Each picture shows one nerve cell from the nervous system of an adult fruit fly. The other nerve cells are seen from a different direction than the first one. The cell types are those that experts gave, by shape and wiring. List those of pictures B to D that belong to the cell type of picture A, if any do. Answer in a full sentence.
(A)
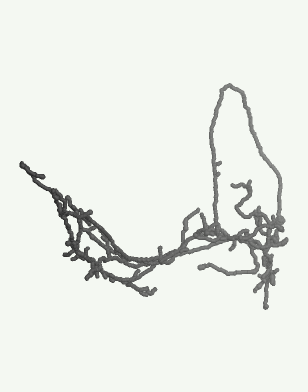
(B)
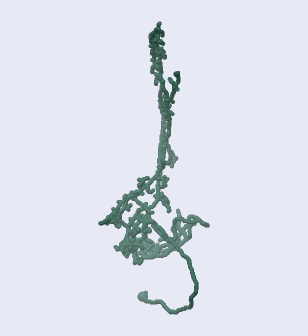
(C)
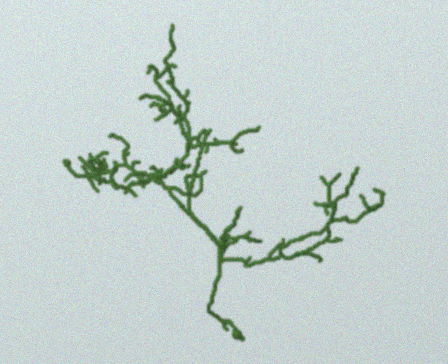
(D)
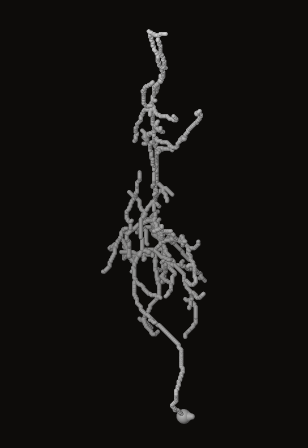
None of them is of the same cell type.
